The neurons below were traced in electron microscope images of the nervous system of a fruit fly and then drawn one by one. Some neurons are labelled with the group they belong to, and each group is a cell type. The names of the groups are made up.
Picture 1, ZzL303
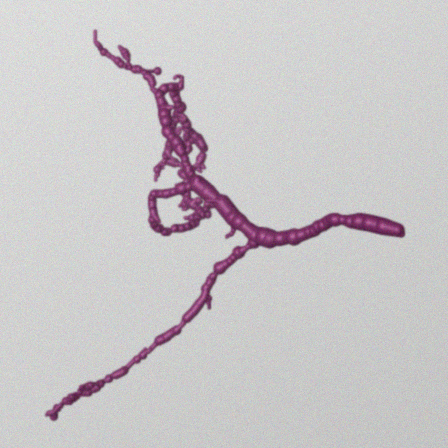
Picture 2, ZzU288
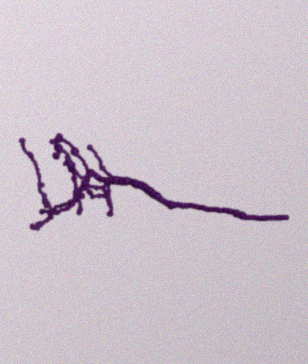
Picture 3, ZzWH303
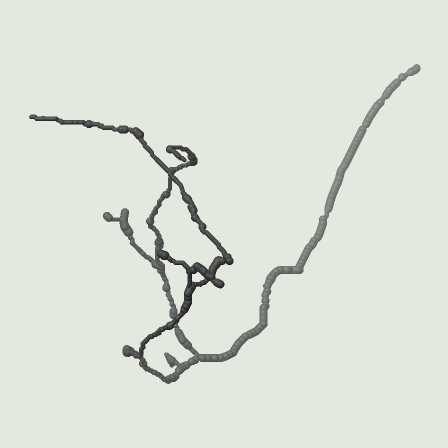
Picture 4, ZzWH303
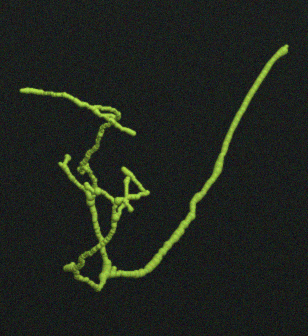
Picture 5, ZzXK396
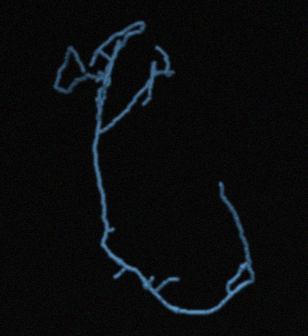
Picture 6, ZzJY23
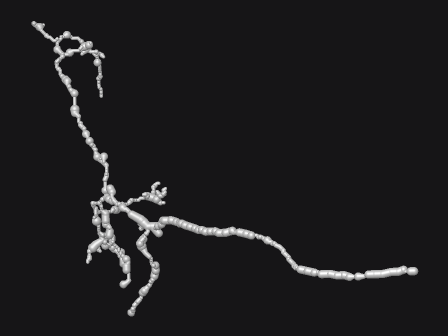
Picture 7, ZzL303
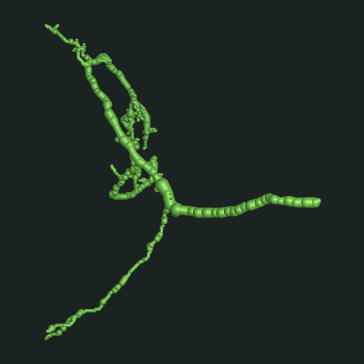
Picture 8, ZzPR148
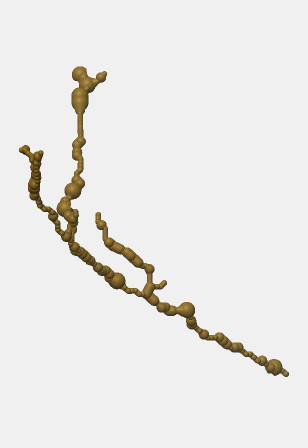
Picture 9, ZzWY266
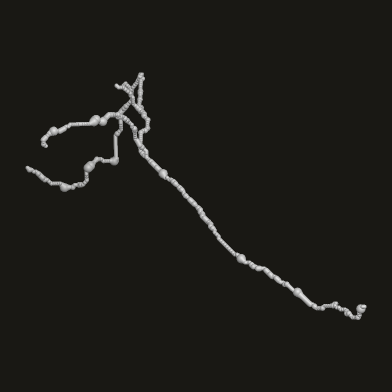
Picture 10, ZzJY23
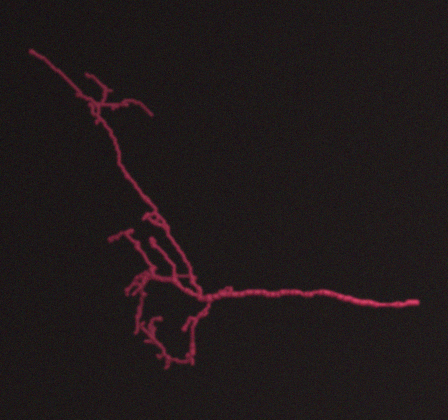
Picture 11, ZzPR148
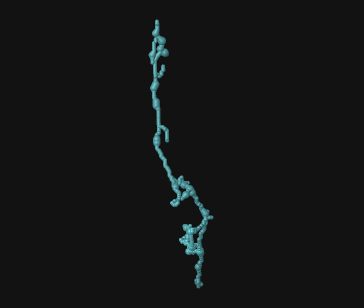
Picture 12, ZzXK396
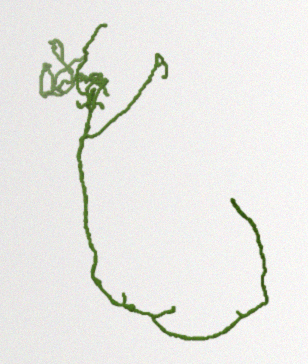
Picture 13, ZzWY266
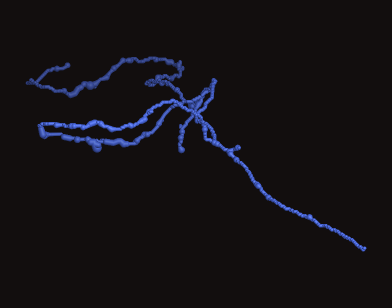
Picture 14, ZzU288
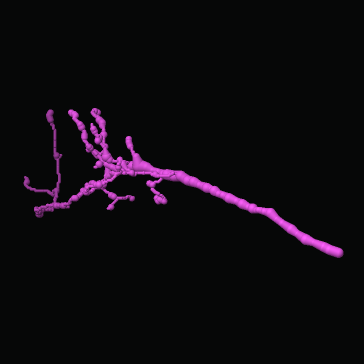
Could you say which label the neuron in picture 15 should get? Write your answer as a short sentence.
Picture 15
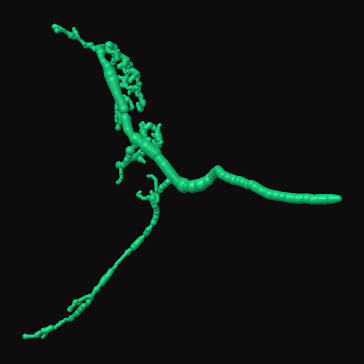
It belongs to ZzL303.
